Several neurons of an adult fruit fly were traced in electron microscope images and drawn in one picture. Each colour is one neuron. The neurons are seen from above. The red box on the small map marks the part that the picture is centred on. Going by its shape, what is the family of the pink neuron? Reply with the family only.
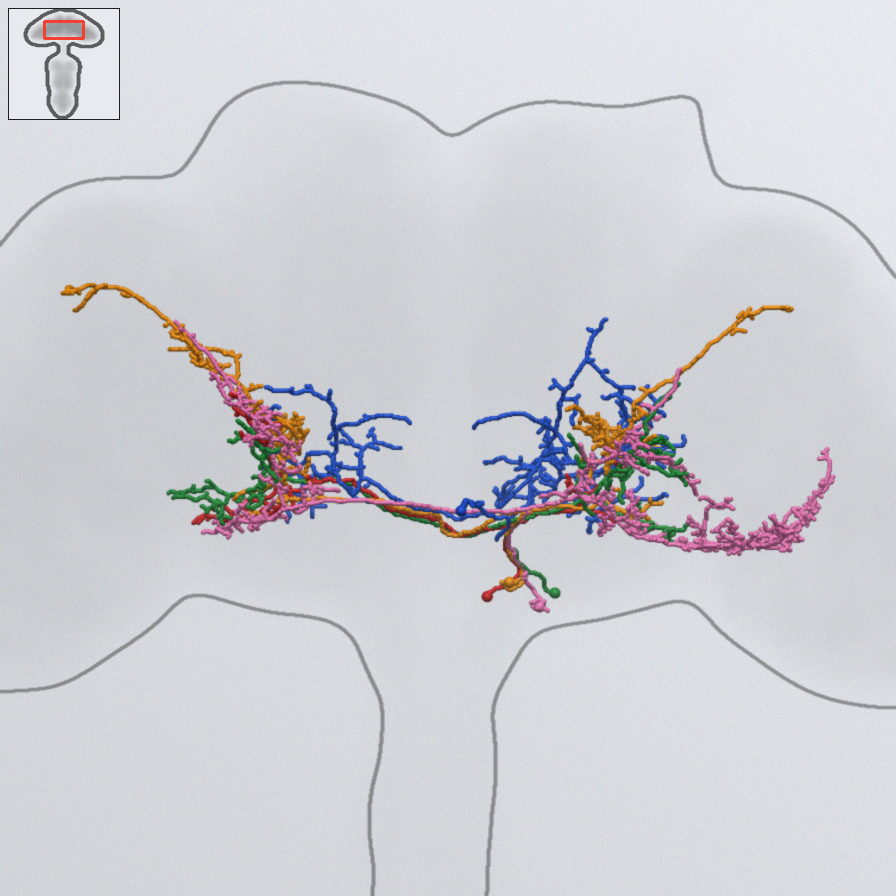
hemilineage DM6_posterior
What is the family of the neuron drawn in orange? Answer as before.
hemilineage DM6_posterior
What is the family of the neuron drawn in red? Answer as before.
hemilineage DM6_posterior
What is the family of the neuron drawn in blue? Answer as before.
hemilineage DM1_dorsal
